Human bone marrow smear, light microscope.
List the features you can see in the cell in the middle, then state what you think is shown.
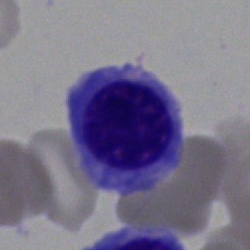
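Starting with the nucleus, its chromatin stains a dense dark purple throughout. The cytoplasm, taken second, is a medium-to-deep blue, and its rim is wider below the nucleus than above it. Over the nucleus, a few small reddish-purple dots are seen. Last item, the name: erythroblast.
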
